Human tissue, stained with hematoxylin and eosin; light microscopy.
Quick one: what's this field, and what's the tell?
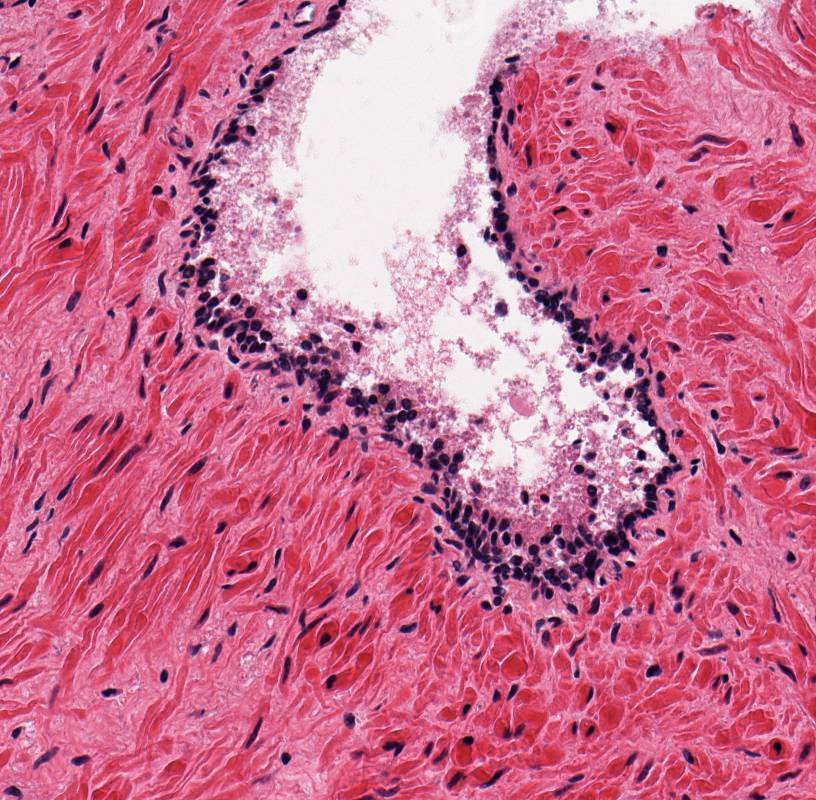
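Fibromuscular stroma fills this field, apart from a single irregular lumen in the upper centre. Check one: the stroma is made of smooth muscle bundles, cut lengthwise on the left and across on the right. Check two: the muscle cells have elongated, blunt-ended nuclei in brightly eosinophilic cytoplasm.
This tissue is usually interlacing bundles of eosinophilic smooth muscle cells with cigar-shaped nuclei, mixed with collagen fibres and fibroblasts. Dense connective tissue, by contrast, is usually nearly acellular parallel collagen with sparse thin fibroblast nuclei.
Several layers of crowded, small, dark round-to-oval nuclei line the lumen.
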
